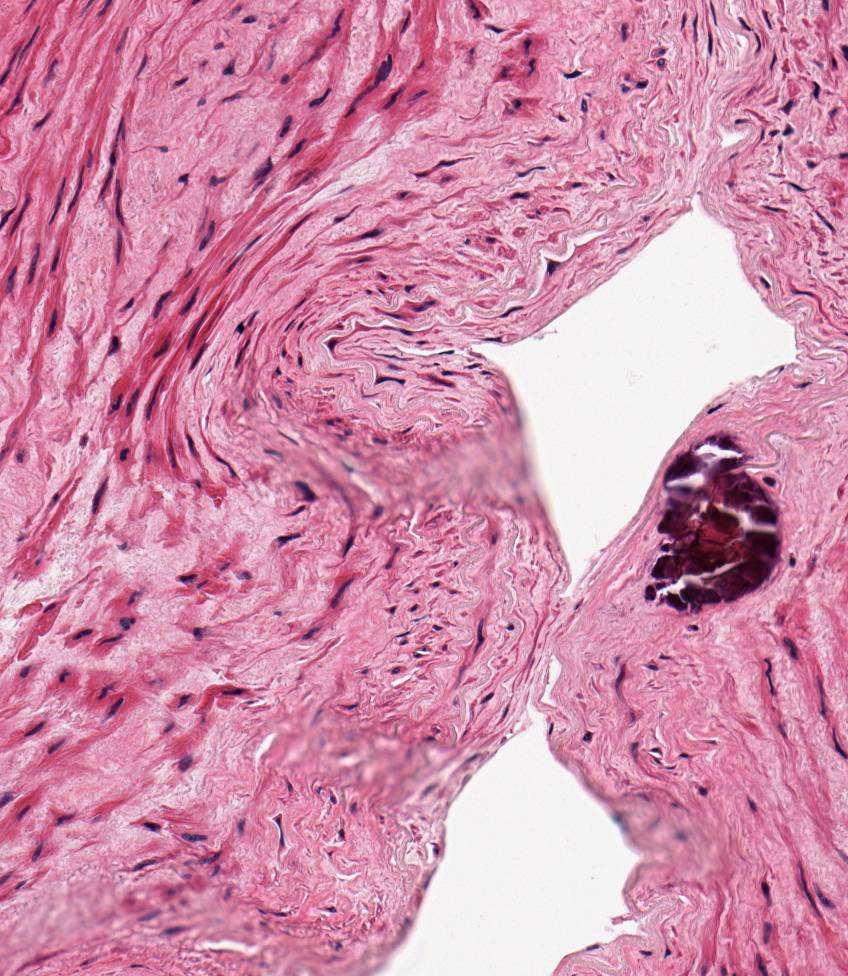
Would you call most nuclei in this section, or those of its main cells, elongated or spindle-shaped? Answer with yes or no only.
Yes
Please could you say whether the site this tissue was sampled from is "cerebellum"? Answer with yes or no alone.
no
